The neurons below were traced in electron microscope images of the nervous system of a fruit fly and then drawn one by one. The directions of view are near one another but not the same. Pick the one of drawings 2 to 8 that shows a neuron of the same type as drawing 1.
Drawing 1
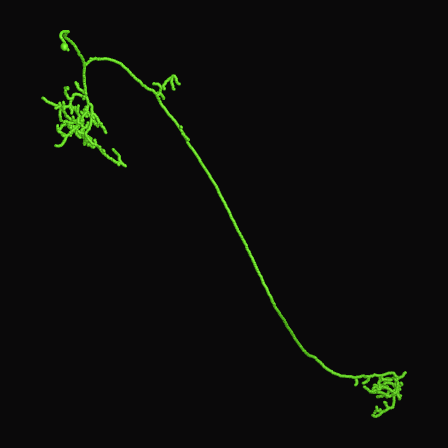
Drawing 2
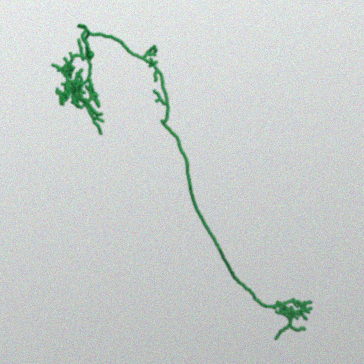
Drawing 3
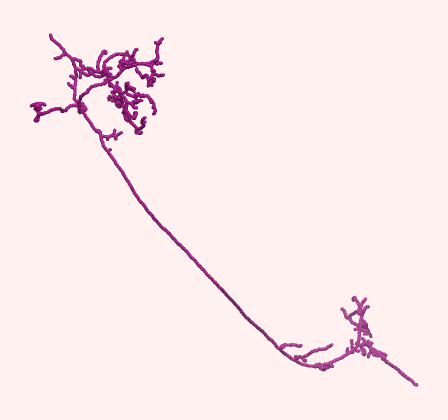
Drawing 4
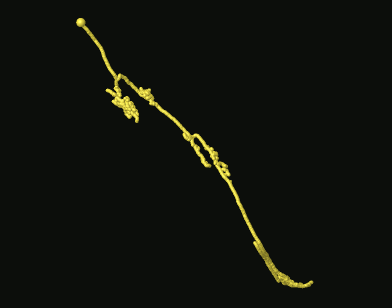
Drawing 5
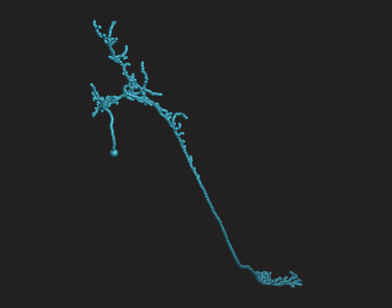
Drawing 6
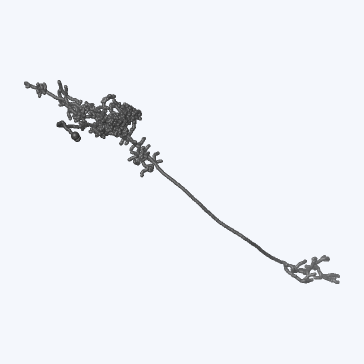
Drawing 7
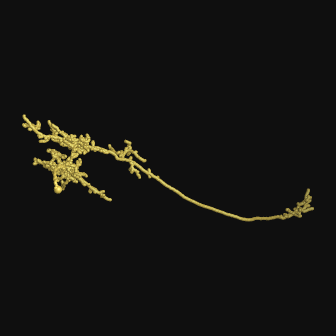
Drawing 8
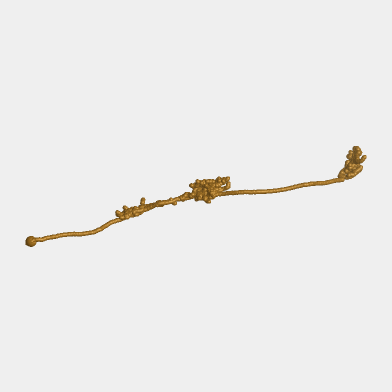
2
